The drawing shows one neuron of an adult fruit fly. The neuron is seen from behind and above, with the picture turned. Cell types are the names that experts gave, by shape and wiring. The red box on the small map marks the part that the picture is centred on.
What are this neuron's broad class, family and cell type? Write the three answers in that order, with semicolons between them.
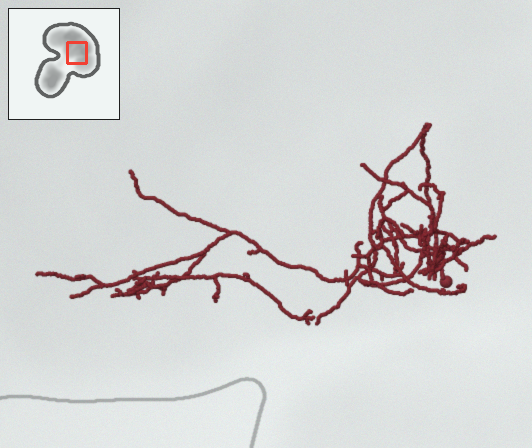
central-brain intrinsic neuron; hemilineage LALa1_posterior; CB2246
